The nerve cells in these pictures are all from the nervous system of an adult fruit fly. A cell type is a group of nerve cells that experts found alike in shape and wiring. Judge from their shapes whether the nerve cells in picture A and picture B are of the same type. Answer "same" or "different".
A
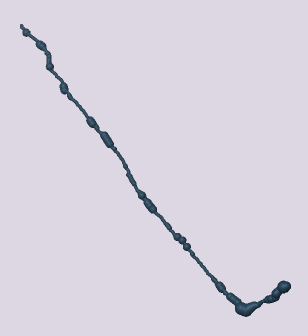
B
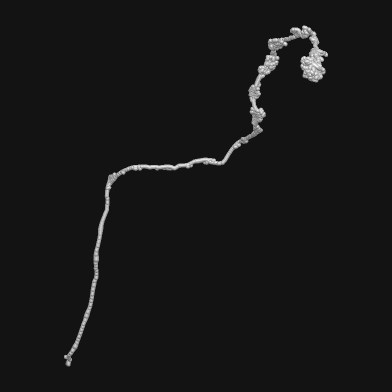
different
